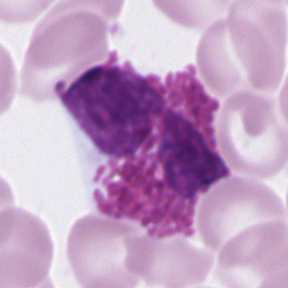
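Eosinophil. The nucleus consists of two large, separate lobes set diagonally, one at the upper left and one at the lower right, each with dense, dark purple chromatin. The granules are reddish purple and lighter than the nucleus. The cell lacks a smooth outer border; its edge is ragged where loose granules spread outward.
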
